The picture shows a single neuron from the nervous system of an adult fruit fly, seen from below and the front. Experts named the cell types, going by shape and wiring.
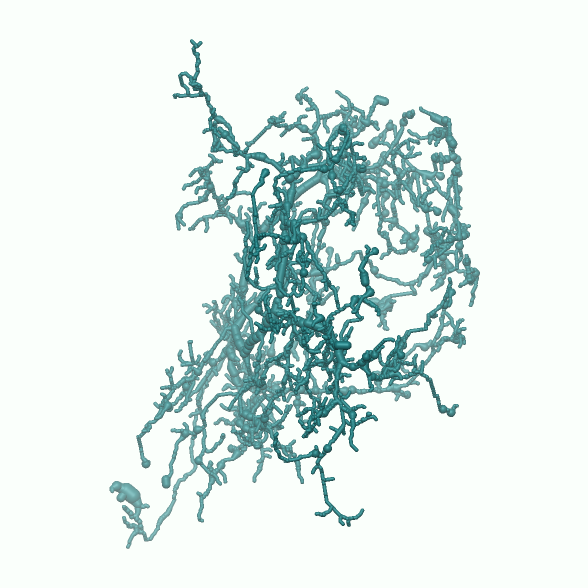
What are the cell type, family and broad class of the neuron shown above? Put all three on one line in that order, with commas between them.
IN03A010, hemilineage 03A, nerve-cord intrinsic neuron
